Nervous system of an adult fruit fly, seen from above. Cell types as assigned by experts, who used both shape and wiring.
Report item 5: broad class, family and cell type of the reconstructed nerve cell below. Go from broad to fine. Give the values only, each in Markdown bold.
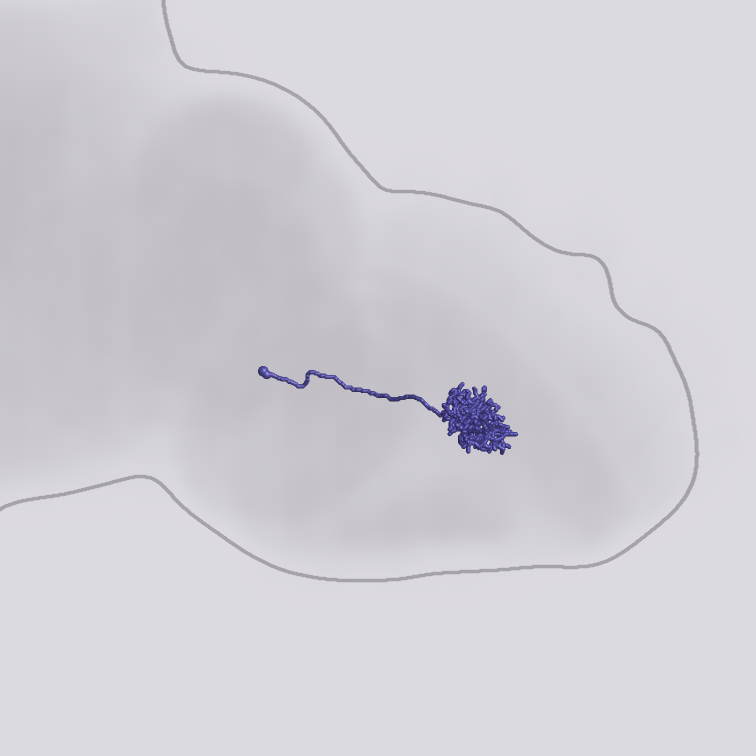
**optic-lobe intrinsic neuron**, **Pm**, **Pm1**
